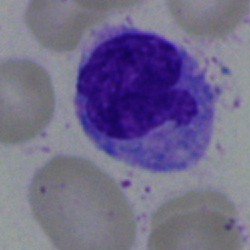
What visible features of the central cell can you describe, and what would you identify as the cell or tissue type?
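An indentation on the right side of the nucleus gives it a kidney shape. The nucleus lies toward the upper left, so more cytoplasm remains at the lower right. Its chromatin is dark purple, mottled with denser patches. The cytoplasm shows no more than a fine, faint lilac granularity. The cell is a monocyte.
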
